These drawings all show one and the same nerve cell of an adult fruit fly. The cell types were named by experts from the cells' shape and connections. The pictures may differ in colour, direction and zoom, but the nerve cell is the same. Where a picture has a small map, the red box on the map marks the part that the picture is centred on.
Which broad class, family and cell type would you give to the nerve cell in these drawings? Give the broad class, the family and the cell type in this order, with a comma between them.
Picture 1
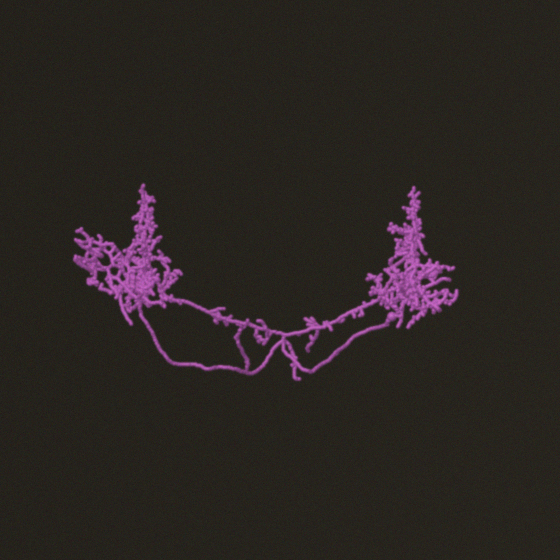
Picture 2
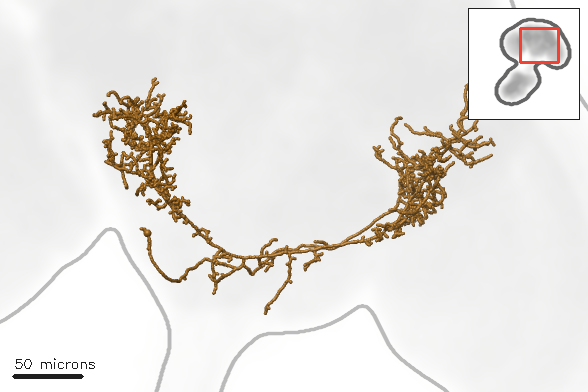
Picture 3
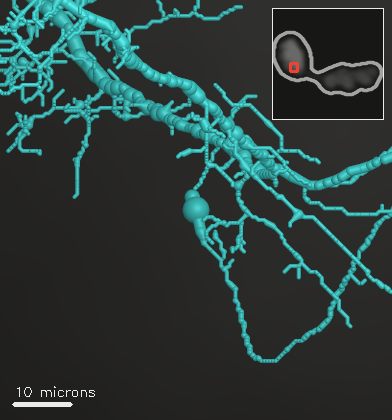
central-brain intrinsic neuron, hemilineage LB7, SAD106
